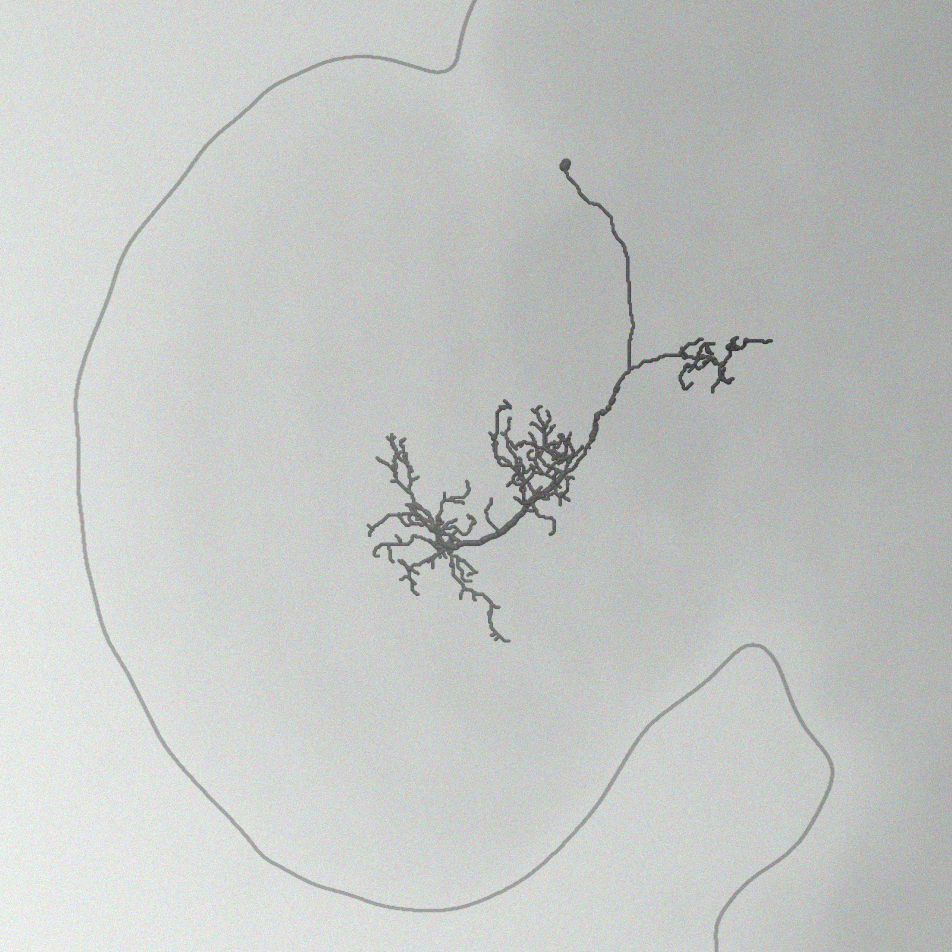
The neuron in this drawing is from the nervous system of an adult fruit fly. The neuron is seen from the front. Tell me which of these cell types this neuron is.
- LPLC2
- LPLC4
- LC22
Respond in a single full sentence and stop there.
Cell type LPLC2 is what this neuron is.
